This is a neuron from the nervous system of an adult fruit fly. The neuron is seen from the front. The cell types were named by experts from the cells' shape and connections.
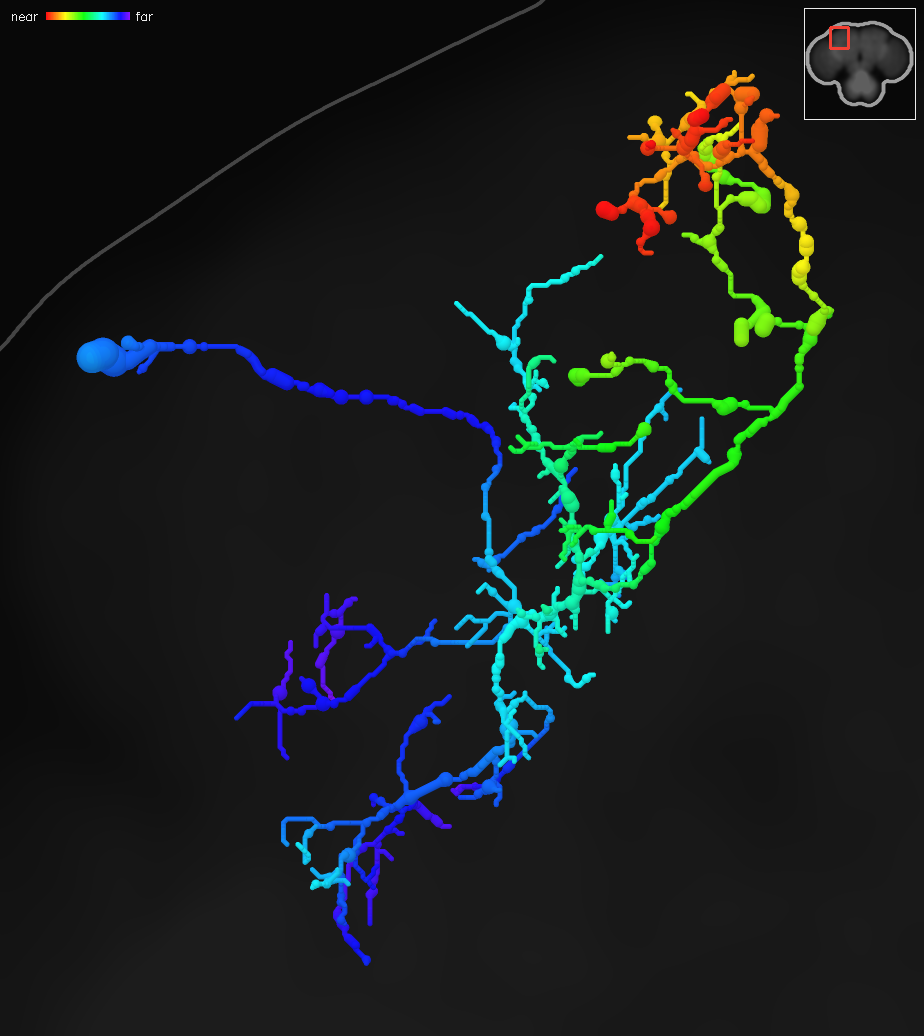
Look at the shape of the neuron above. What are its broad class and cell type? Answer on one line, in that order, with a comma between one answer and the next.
central-brain intrinsic neuron, SLP384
